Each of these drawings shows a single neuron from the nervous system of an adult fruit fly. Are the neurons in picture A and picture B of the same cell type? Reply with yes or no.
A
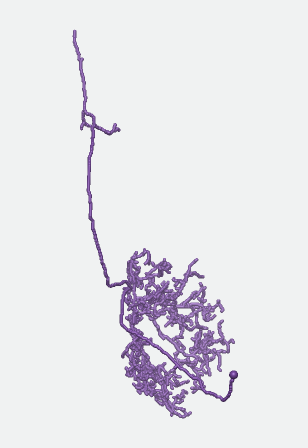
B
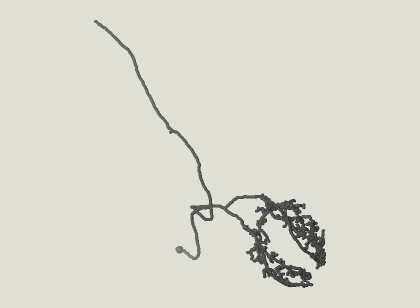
no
